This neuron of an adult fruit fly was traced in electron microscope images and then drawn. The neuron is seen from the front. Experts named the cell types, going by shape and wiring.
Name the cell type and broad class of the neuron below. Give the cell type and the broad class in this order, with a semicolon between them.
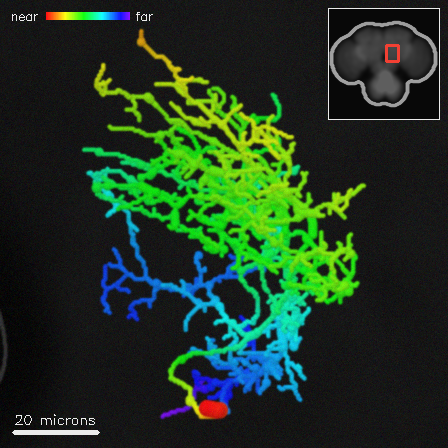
LAL098; central-brain intrinsic neuron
